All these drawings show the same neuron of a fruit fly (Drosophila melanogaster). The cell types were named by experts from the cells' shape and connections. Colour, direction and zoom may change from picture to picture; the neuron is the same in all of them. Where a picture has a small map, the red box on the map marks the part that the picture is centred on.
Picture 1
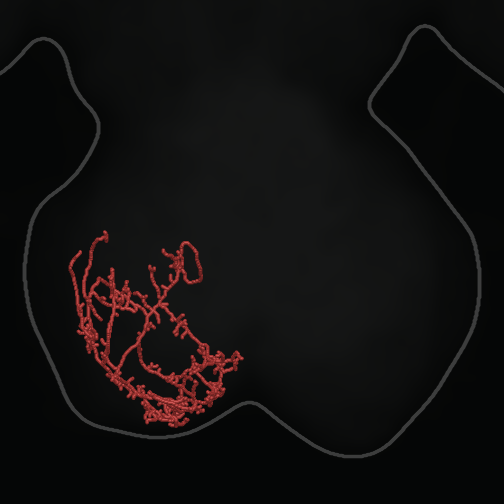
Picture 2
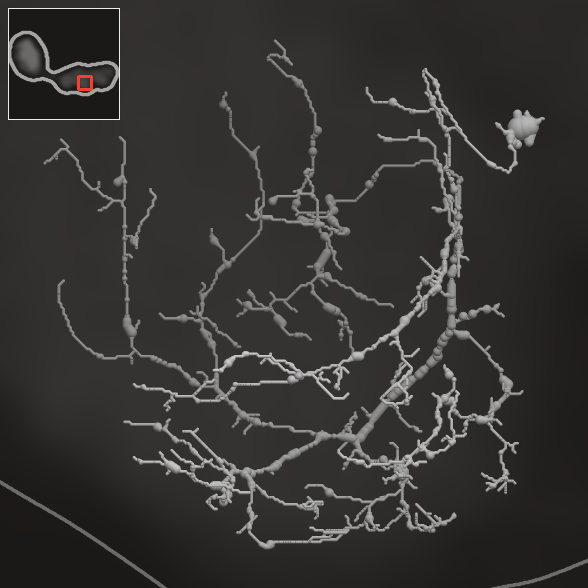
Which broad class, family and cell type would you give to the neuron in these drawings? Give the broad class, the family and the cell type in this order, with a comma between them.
nerve-cord intrinsic neuron, hemilineage 03A, IN03A038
